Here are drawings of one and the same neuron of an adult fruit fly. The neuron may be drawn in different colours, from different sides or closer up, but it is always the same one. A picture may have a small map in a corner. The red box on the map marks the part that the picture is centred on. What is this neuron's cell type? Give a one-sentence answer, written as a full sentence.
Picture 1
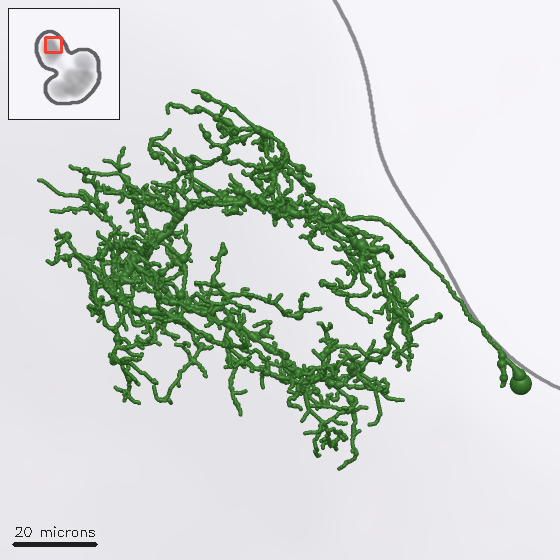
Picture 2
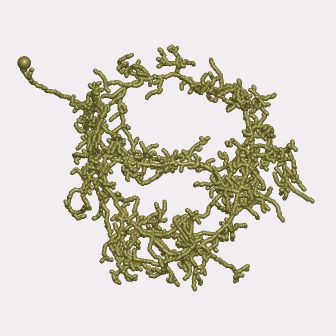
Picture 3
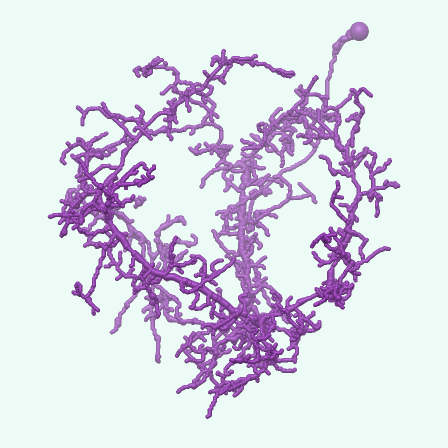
This neuron is a cell of type IN17A052.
